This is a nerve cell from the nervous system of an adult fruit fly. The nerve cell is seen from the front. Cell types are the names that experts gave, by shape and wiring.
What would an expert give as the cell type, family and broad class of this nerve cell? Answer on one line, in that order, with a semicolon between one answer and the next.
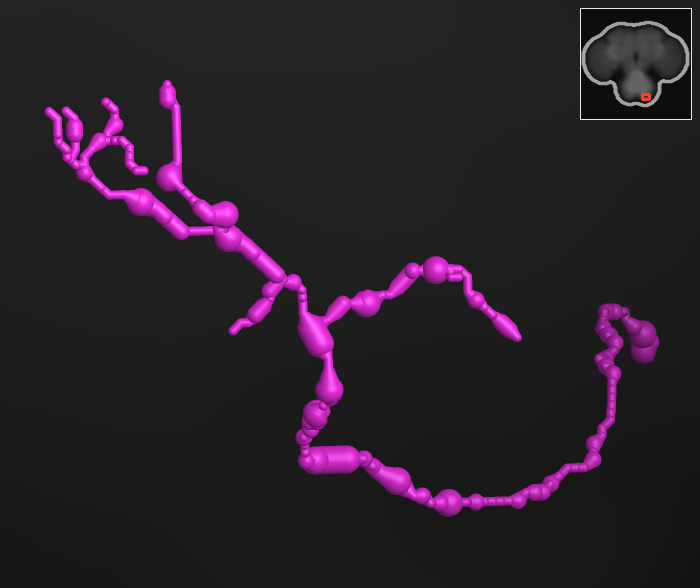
SNta20; class mechanosensory tactile; sensory neuron entering the nerve cord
